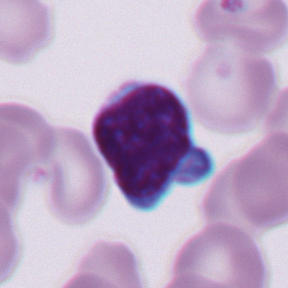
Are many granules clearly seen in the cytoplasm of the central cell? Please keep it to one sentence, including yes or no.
No, granules are not seen anywhere in its cytoplasm.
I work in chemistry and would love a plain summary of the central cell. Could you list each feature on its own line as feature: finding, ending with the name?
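Chromatin: dark purple, densely clumped
Cytoplasm: scant, pale blue
Nucleus: filling nearly the whole cell, I'd say
Shape: irregular, somewhat angular
Verdict: typical lymphocyte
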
